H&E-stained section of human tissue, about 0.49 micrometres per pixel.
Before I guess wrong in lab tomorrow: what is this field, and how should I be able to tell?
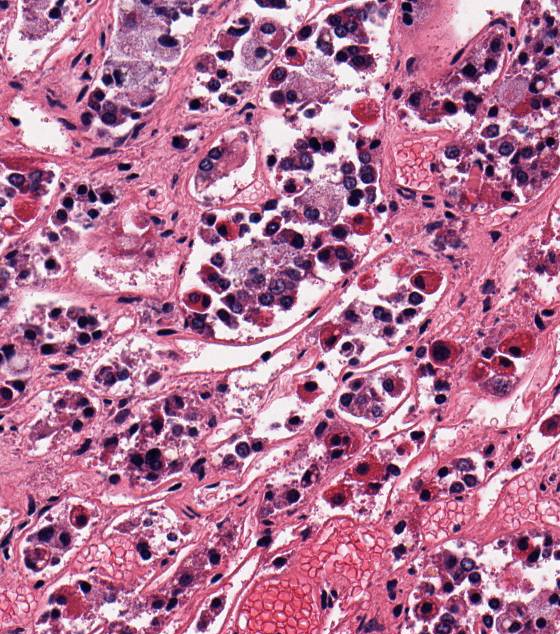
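Here we have the pars distalis of the pituitary. Look at the scattered cells in the nests with intensely red, dense cytoplasm.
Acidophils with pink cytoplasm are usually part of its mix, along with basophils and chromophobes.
Many other cells have pale grey-purple, finely granular cytoplasm. The nests form no glands, and no lined lumens appear.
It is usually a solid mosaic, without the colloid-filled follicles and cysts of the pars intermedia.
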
